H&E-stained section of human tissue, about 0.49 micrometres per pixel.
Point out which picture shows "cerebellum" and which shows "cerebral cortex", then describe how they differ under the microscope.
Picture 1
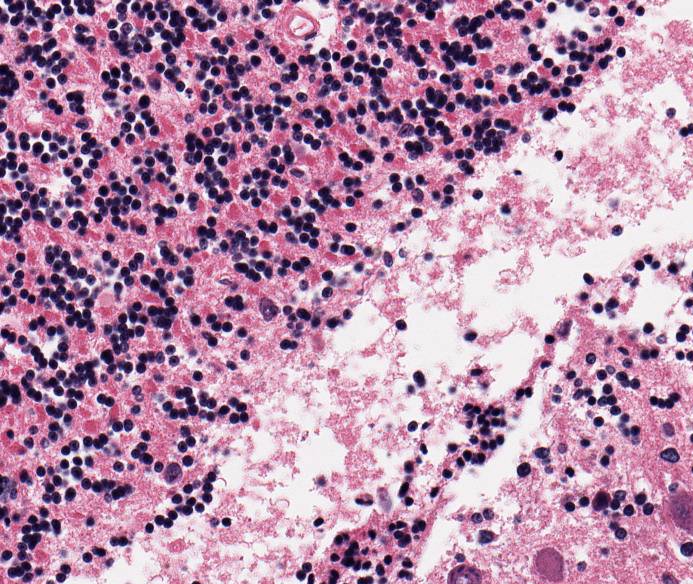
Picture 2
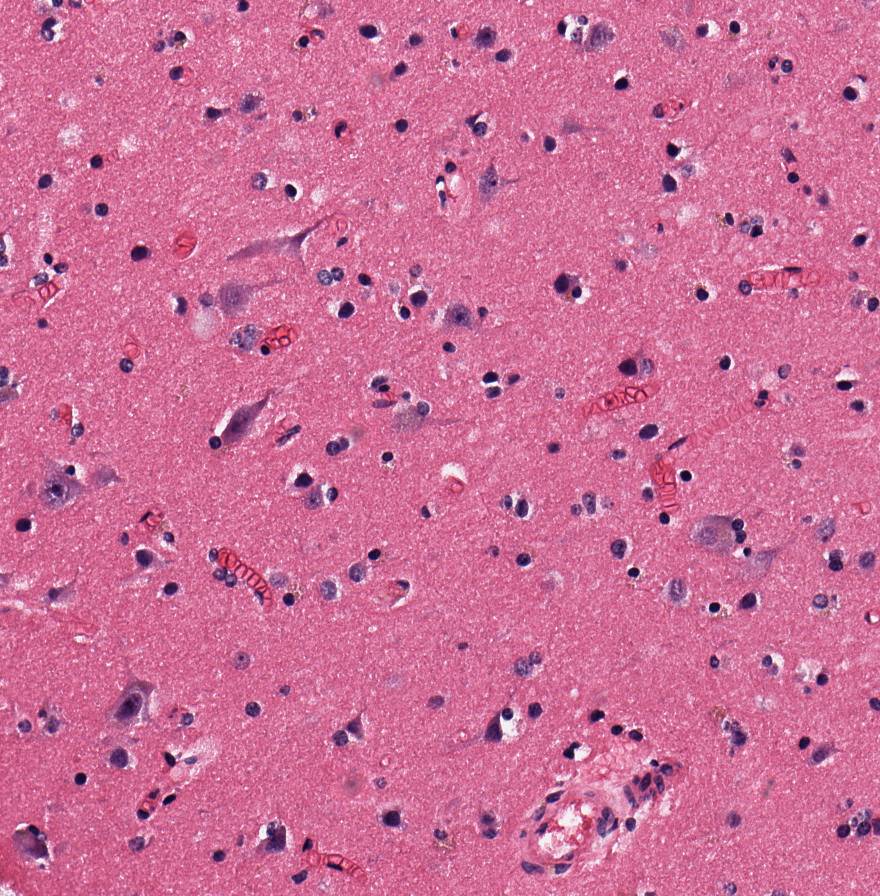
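Here, picture 1 is the cerebellum, and picture 2 is the cerebral cortex. Look first at the upper left of picture 1, where small dark nuclei are packed closely into a dense sheet. Its lower right is pink fibrillary tissue with only sparse, scattered nuclei.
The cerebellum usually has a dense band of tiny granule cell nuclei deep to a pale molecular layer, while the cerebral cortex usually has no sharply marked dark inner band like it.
In picture 2, the cells lie singly and evenly across the whole field in a finely fibrillary pink matrix, not coarse collagen bundles. Most are small, with round, dark, dense nuclei and scant cytoplasm. Narrow capillaries packed with red blood cells in single file run in different directions. Neither picture shows epithelium or glands.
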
